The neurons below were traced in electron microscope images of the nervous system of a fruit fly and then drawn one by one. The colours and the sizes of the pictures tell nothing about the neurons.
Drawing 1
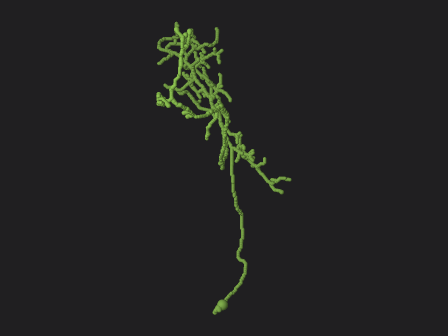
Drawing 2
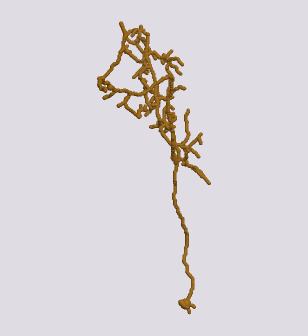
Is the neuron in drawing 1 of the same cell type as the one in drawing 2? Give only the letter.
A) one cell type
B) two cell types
A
